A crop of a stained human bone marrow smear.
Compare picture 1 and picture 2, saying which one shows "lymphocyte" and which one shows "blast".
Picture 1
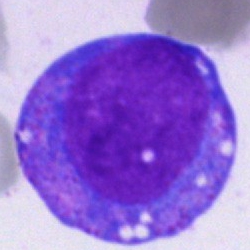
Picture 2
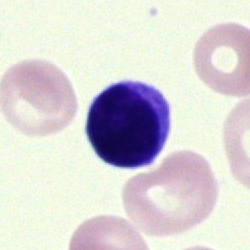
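Of the two, the lymphocyte is in picture 2 and the blast in picture 1. The nucleus of the blast fills most of a roughly round cell and leaves a moderate rim of cytoplasm, whereas in the lymphocyte, a round cell with a smooth edge, at most a very thin rim of cytoplasm is visible around the nucleus.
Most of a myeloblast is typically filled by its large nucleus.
The chromatin of the blast is finely granular rather than coarsely clumped, while that of the lymphocyte is dense and stains dark purple throughout.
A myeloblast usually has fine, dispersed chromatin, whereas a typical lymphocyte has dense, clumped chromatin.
The cytoplasm of the blast stains a deep blue. In the lymphocyte, no nucleoli, granules or vacuoles are seen.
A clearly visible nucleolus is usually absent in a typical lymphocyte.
Pale grey red cells touch the blast at its upper right and left edges.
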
